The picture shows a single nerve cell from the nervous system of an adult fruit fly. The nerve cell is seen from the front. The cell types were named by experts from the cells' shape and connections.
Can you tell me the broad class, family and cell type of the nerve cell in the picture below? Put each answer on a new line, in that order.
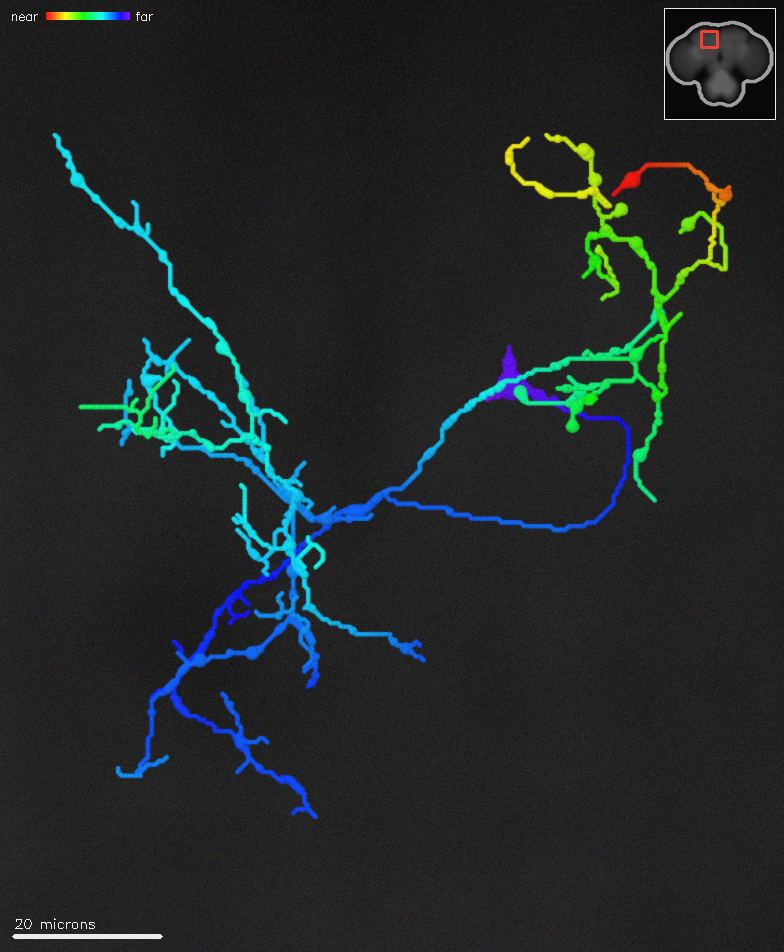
central-brain intrinsic neuron
hemilineage DM3_dorso_lateral
SMP329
